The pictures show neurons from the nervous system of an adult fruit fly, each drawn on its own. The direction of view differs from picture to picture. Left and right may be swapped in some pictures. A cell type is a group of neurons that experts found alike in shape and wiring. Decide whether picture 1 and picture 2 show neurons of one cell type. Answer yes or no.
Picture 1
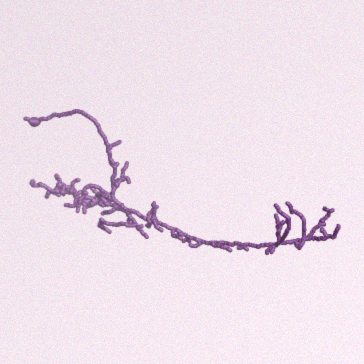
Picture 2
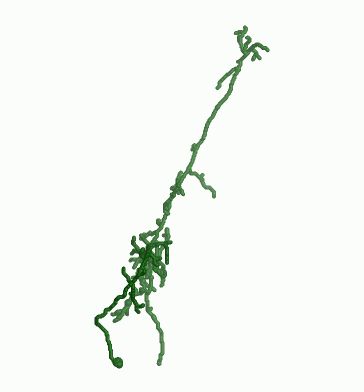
yes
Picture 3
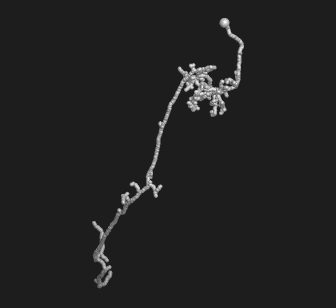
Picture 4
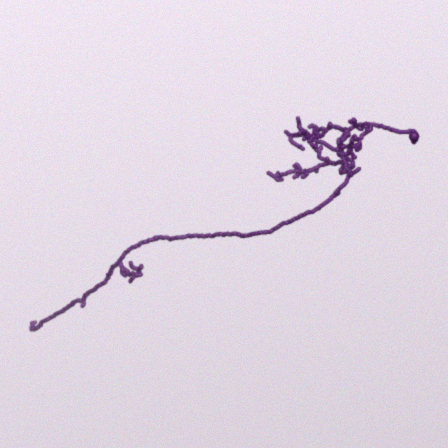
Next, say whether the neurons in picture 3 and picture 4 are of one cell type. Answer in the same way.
yes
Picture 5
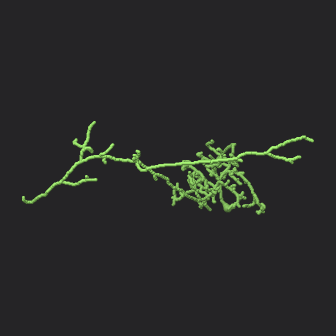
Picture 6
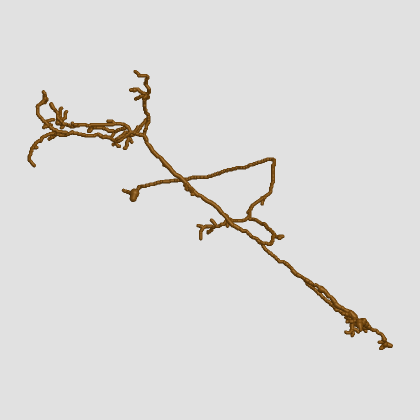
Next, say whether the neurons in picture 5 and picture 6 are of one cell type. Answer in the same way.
no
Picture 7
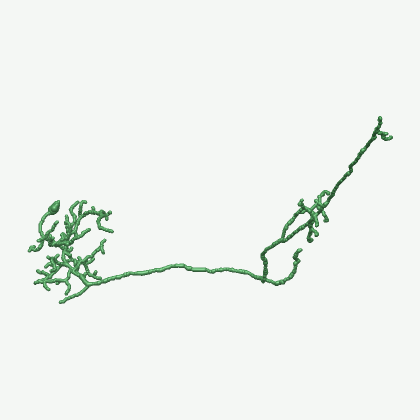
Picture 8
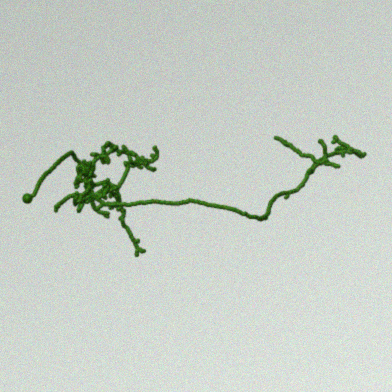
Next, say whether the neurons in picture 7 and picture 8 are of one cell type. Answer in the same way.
yes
